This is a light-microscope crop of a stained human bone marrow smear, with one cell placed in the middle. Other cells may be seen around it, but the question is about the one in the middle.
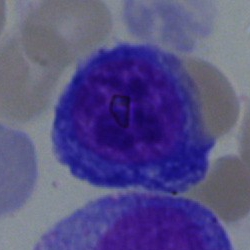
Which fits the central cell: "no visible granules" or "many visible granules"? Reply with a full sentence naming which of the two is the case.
The cytoplasm of the cell shows no visible granules.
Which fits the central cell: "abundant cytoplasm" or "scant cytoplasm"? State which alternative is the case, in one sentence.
The nucleus fills most of the cell.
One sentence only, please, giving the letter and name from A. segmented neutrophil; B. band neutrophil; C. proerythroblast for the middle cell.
This one is option C, since the cell at the center is a proerythroblast.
